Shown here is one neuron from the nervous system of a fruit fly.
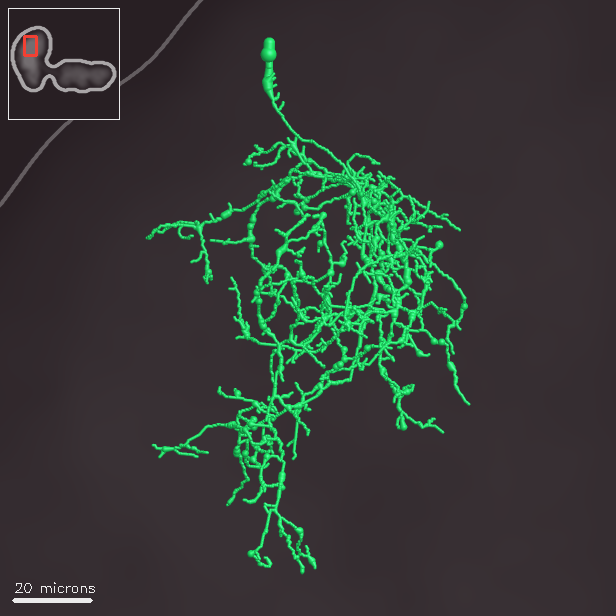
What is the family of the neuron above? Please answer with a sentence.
The family is hemilineage VLPl2_posterior.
